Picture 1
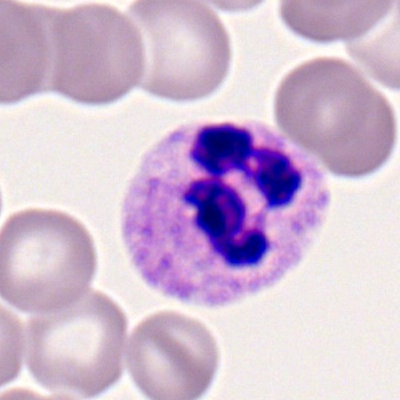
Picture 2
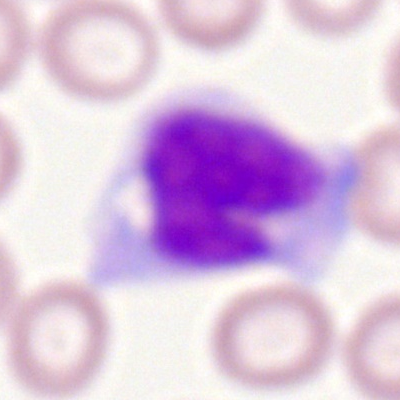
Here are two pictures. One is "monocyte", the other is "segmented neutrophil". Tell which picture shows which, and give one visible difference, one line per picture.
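In picture 1 we see a segmented neutrophil: Fine lilac granules are scattered evenly through the cytoplasm.
In picture 2 we see a monocyte: No granules are visible in the cytoplasm.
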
